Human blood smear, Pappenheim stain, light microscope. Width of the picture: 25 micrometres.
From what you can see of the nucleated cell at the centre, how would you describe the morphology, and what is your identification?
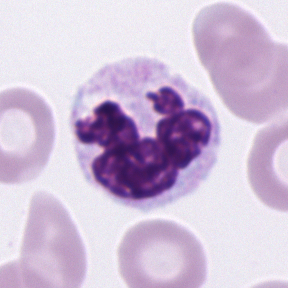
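Nuclear lobes: several, joined in a curved chain. Cell outline: round, smooth. Cytoplasm: pale pinkish-lilac, holding fine lilac granules. Name: segmented neutrophil.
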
